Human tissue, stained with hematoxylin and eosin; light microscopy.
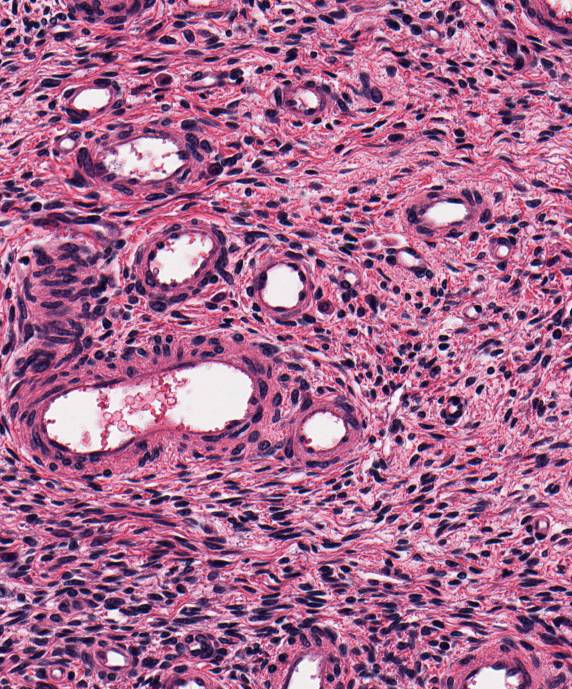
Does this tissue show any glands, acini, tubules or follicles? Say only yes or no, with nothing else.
No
